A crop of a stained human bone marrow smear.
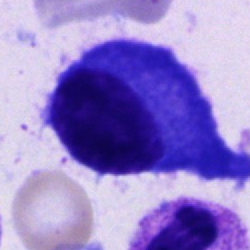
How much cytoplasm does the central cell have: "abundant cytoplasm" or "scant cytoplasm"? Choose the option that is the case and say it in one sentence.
Around the nucleus lies a broad area of cytoplasm.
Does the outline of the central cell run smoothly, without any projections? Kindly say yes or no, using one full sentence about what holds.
No, ragged or frayed parts, projections, blebs or tags interrupt the cell's outline.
